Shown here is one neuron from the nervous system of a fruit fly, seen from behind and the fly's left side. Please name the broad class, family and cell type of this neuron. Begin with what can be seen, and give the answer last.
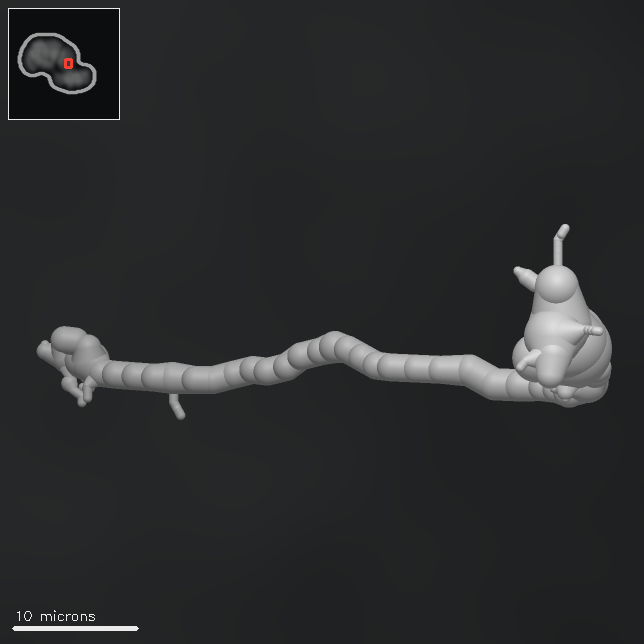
No cell body is drawn. From left to right in the picture it spans about 45 microns. This is an optic-lobe intrinsic neuron. Its family is L. The cell type is L2.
